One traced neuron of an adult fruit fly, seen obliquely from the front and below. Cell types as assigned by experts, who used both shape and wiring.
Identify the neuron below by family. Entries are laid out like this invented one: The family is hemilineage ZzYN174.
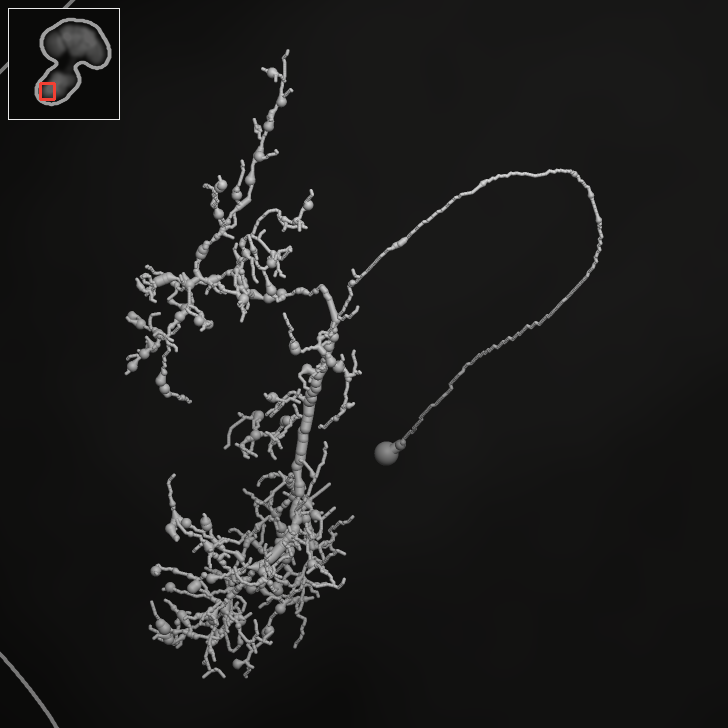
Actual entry: The family is hemilineage 12B.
